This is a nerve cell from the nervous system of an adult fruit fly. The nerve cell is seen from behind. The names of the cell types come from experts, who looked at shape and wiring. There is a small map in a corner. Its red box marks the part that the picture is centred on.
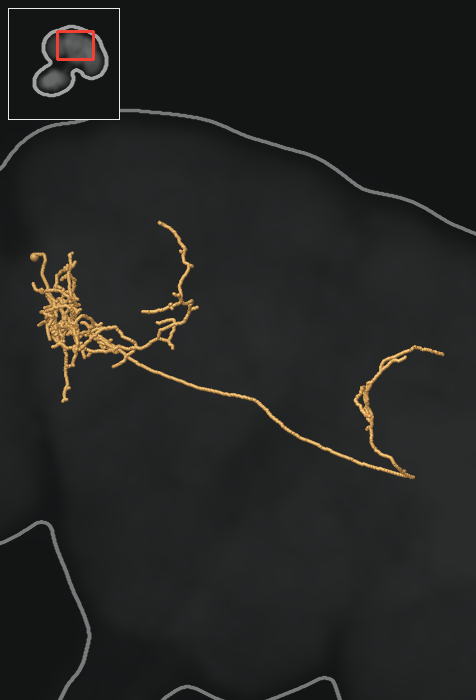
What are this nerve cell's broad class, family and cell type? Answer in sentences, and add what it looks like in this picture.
It is a central-brain intrinsic neuron. Its family is hemilineage VLPl&d1_lateral. Its cell type is CB0061. In this view it is wider than it is tall.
